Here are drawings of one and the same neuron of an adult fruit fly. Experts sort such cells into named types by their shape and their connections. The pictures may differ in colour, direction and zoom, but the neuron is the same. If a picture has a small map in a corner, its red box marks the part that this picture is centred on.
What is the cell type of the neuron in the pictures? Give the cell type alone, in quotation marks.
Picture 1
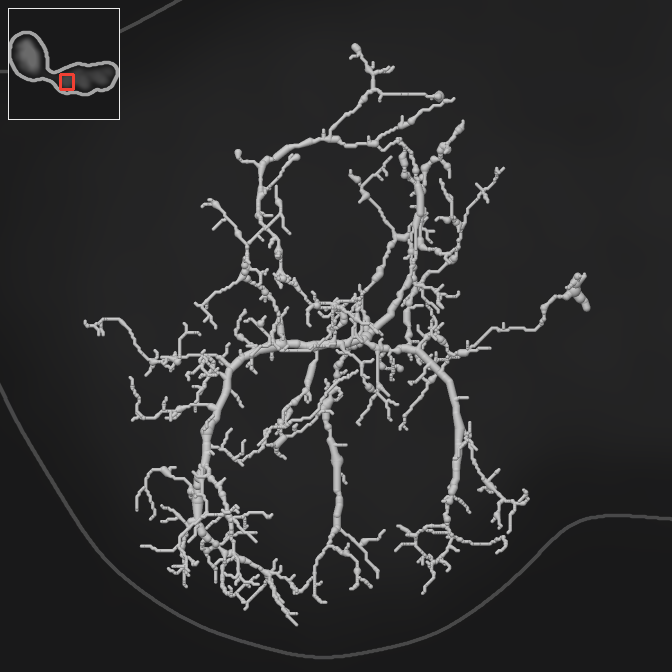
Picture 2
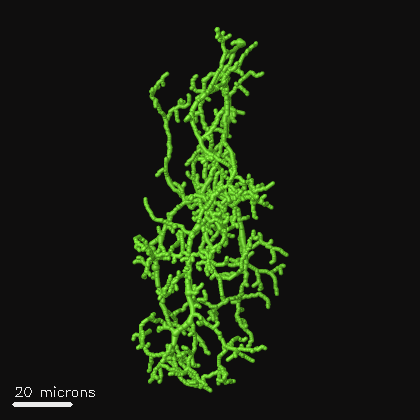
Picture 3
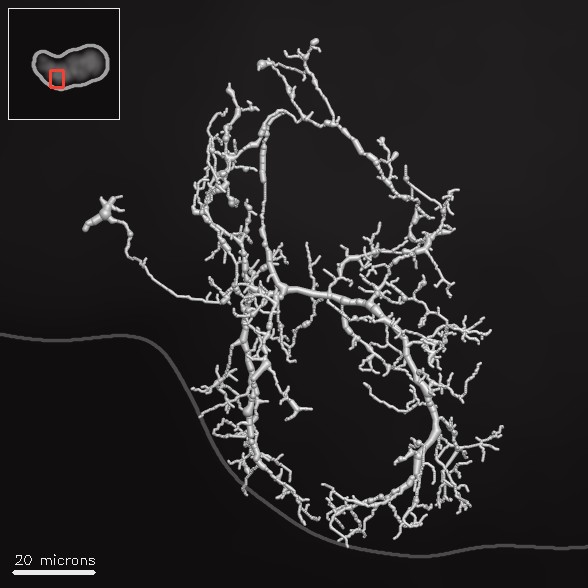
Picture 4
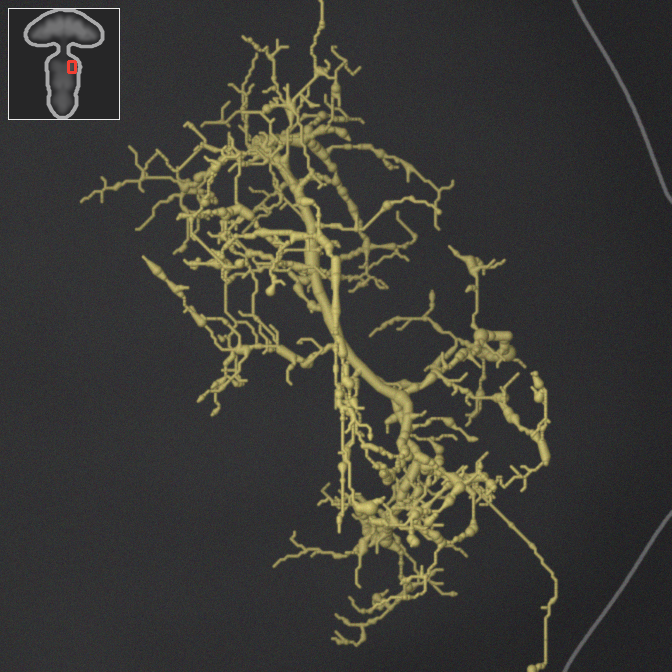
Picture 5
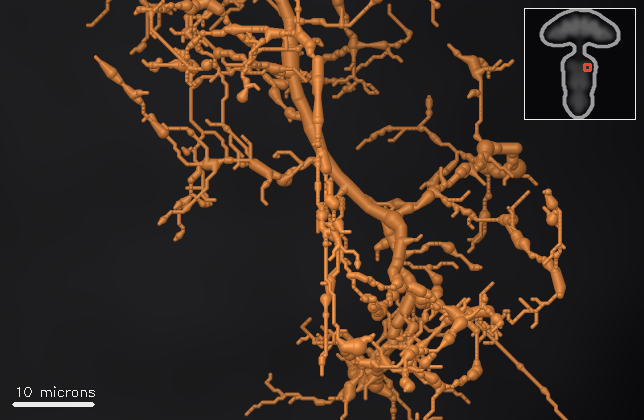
"IN20A.22A006"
